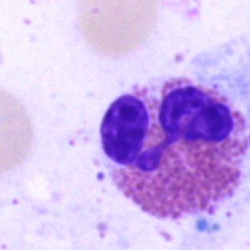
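Eosinophil, the central cell in a stained bone marrow smear. First, its outline is roughly round. Second, its chromatin is dense and dark purple. Third, coarse reddish-pink granules pack the cytoplasm. Last, most of this granular cytoplasm lies below the nucleus.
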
